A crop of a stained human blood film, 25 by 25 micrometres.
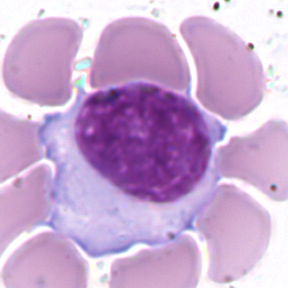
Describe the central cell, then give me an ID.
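The nucleus sits off-centre toward the upper right, its dark purple chromatin clumped with small paler patches between the clumps. Cytoplasm is plentiful and pale greyish-blue, forming its widest band on the lower-left side of the nucleus. This is a plasma cell.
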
